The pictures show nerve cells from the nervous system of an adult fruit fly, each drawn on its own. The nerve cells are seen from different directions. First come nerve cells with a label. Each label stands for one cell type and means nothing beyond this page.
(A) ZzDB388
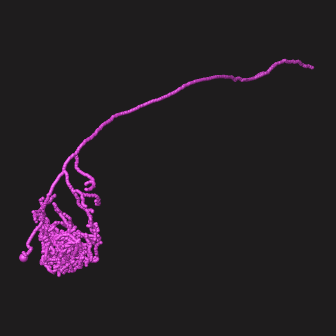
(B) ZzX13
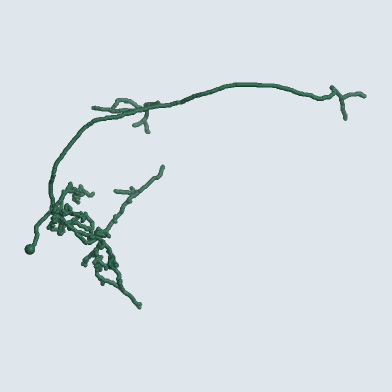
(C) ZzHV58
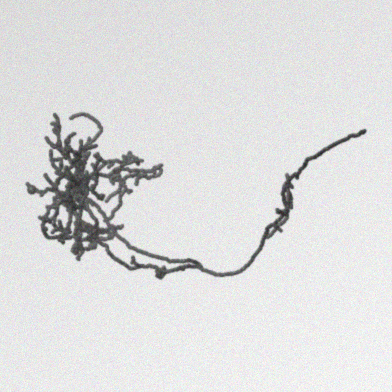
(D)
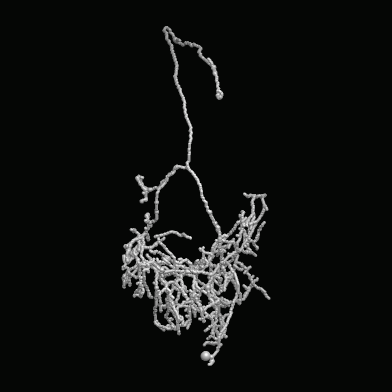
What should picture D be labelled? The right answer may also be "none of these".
ZzDB388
